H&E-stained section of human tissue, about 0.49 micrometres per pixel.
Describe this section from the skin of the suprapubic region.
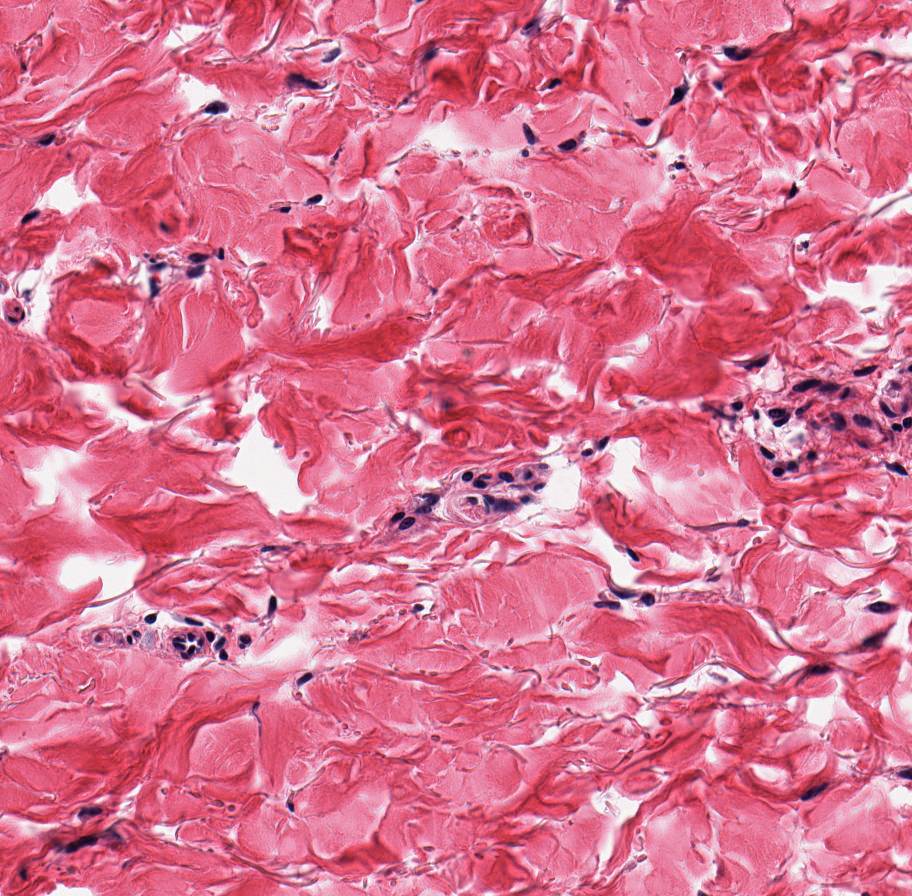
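Collagen first: thick bundles occupy the entire field, running in many different directions, and they take up eosin as a deep pink. Cells next: sparse nuclei, small, dark and elongated, lie scattered between the bundles. Fat last: no fat cells are present.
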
